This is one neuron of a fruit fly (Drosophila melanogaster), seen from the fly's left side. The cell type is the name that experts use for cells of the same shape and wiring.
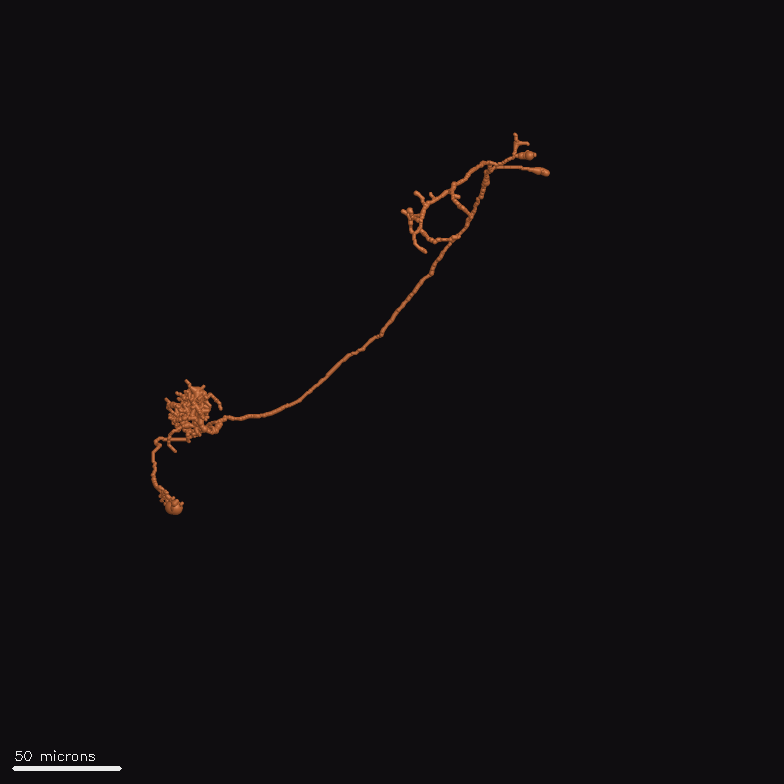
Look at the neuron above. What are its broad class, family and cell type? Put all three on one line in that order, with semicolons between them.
central-brain intrinsic neuron; hemilineage ALad1; DC3_adPN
